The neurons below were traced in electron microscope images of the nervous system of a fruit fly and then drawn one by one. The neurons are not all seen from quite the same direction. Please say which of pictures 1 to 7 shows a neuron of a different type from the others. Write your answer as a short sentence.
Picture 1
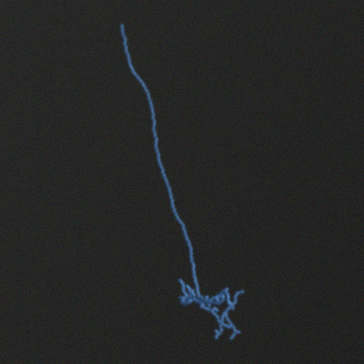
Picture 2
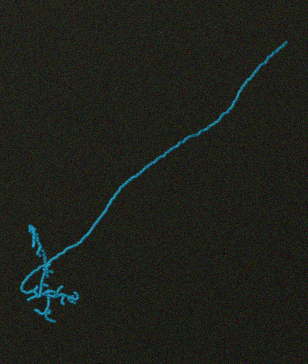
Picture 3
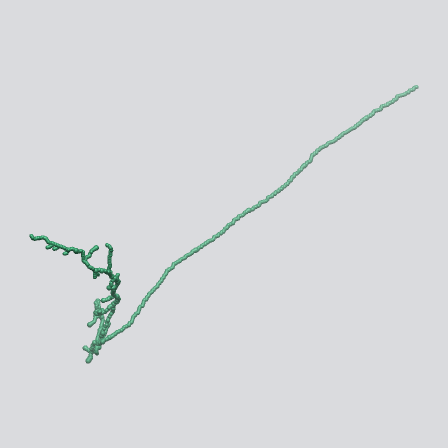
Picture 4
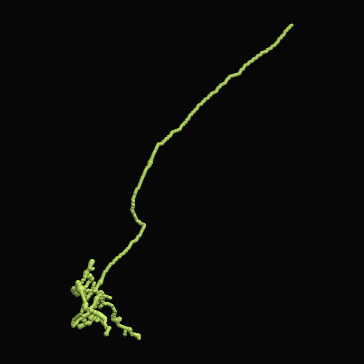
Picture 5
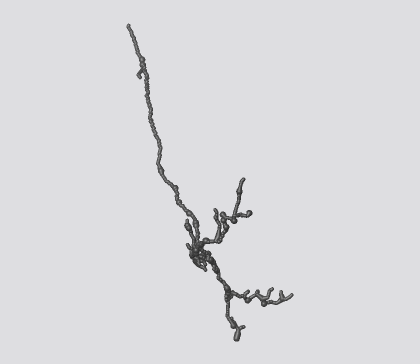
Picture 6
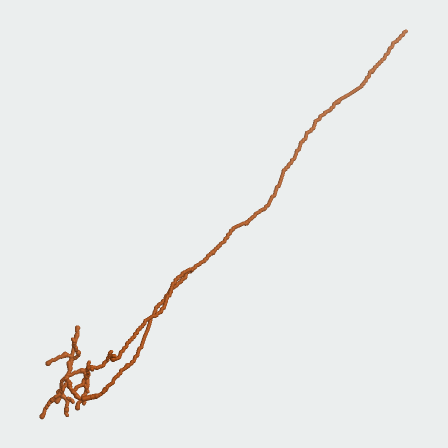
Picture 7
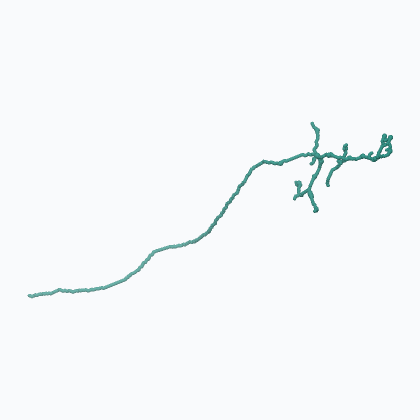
The neuron in picture 7 is of another cell type than the rest.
